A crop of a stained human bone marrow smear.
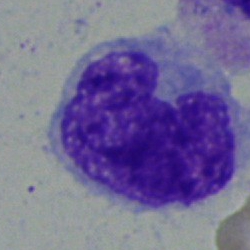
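Monocyte. Middle cell, stained human bone marrow smear. Nucleus folded; deep notch cuts in from its top edge. Nucleus occupies most of the cell. Cytoplasm without visible granules. Outline irregular, slightly wavy.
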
